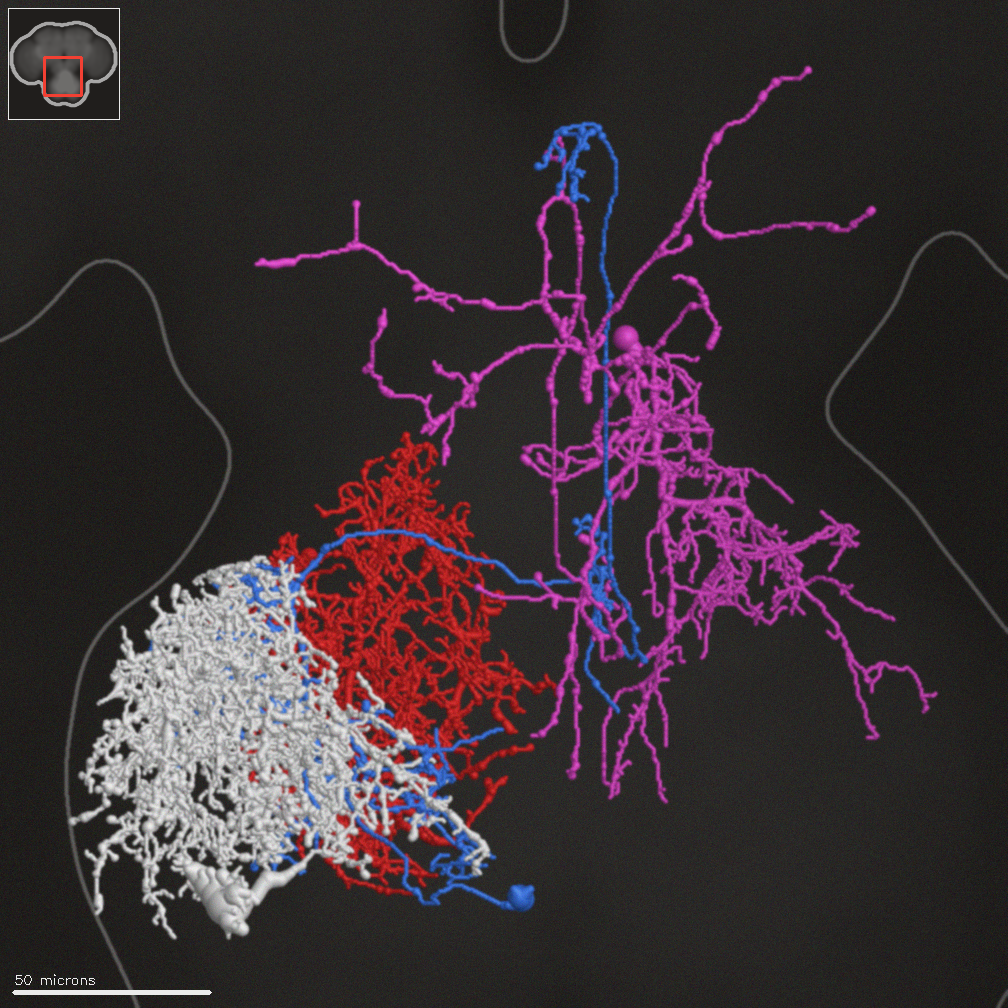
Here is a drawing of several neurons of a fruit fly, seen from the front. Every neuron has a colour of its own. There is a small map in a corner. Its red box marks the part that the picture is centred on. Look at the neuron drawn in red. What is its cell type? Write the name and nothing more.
IN09A006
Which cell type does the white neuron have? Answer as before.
IN08A002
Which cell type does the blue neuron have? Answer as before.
AN14B012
